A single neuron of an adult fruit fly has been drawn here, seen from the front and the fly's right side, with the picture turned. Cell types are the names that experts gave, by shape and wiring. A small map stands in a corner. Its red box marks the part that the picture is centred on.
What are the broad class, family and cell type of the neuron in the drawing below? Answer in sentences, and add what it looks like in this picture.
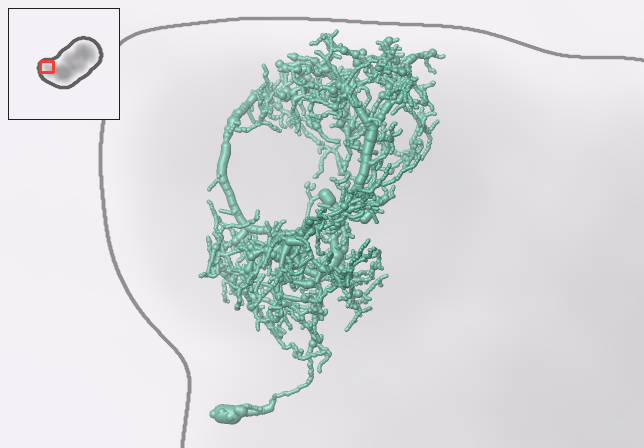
This is a nerve-cord intrinsic neuron. Its family is hemilineage 18B. It is of cell type IN18B033. More than a hundred branch ends can be seen. As drawn here it is taller than it is wide.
